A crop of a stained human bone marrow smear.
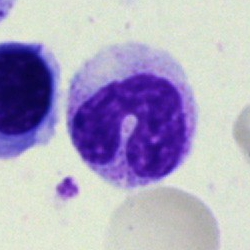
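Band neutrophil, central cell. Outline round and smooth. Nucleus kidney-shaped, with a deep narrow notch opening toward the bottom. Chromatin dark purple, somewhat clumped rather than fine and even. Cytoplasm pale lilac rather than deep blue.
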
